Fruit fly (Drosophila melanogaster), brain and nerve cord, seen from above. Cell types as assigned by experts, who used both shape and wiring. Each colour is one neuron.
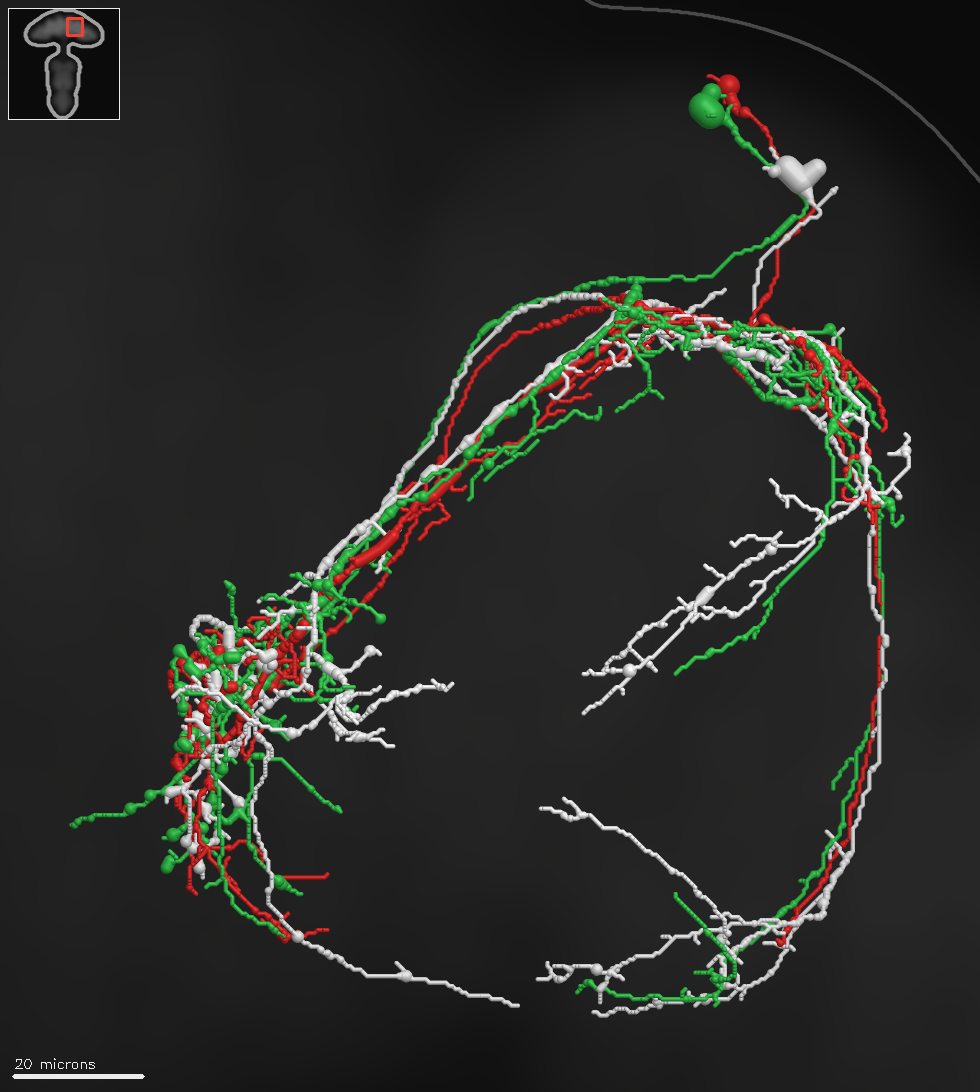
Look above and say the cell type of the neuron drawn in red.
CL089_c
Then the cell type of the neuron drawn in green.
CL089_b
